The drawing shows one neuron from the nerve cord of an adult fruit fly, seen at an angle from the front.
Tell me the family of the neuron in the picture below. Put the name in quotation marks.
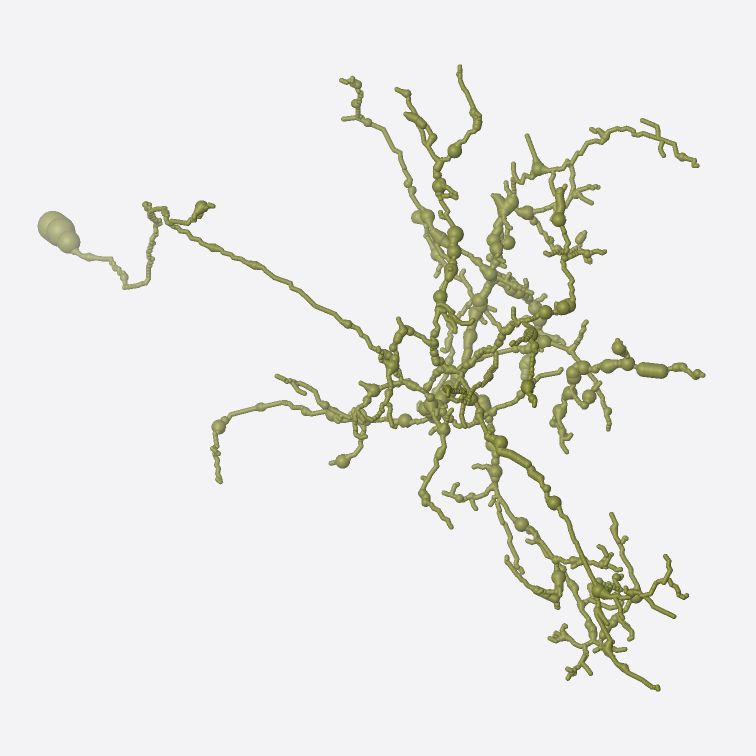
"hemilineage 20A.22A"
